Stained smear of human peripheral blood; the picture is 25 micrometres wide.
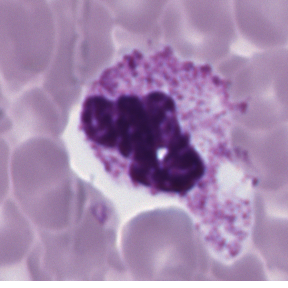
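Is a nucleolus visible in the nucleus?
No, none can be seen.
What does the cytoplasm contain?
Many small purple granules, which still leave the outline of the nucleus plainly visible.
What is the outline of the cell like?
Irregular, with a ragged upper edge.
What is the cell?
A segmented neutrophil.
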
